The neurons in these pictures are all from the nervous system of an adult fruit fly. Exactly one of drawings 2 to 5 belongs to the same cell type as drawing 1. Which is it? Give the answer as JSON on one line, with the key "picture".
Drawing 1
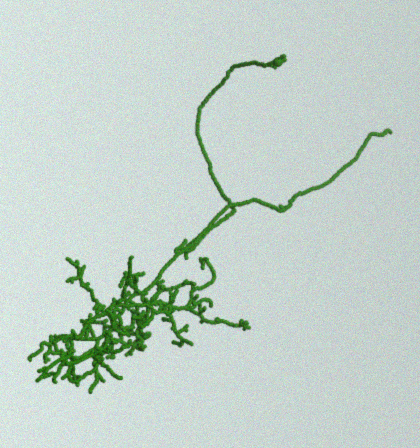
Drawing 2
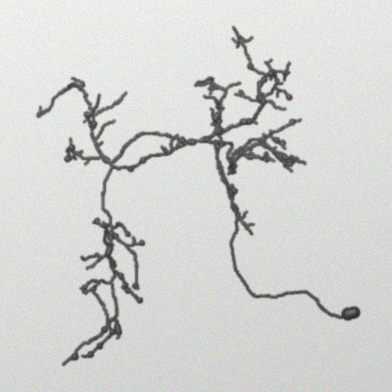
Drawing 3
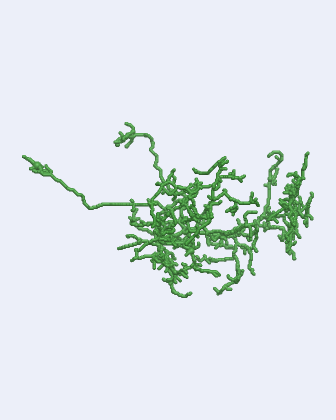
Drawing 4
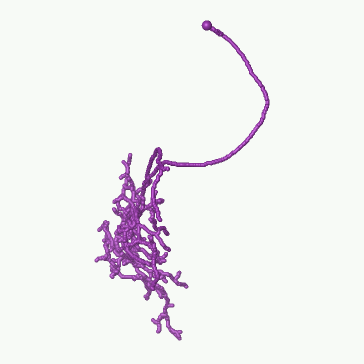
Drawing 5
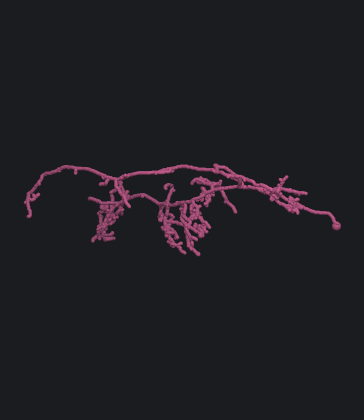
{"picture": 4}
